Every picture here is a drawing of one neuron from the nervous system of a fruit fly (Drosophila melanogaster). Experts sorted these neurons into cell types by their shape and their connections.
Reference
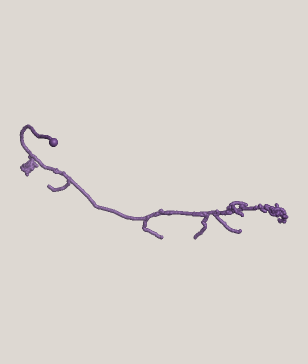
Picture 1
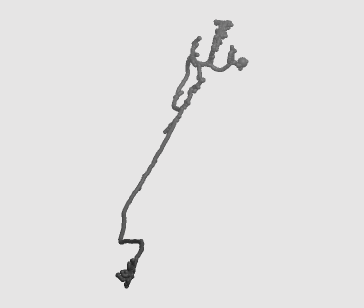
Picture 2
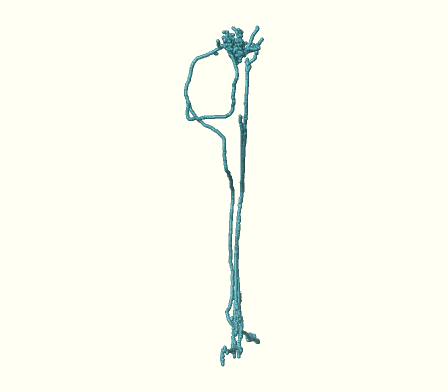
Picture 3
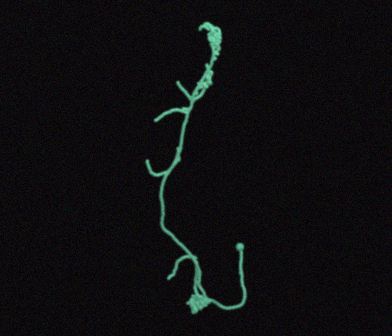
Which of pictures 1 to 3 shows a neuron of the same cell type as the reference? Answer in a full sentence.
Picture 3 is of the same cell type.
